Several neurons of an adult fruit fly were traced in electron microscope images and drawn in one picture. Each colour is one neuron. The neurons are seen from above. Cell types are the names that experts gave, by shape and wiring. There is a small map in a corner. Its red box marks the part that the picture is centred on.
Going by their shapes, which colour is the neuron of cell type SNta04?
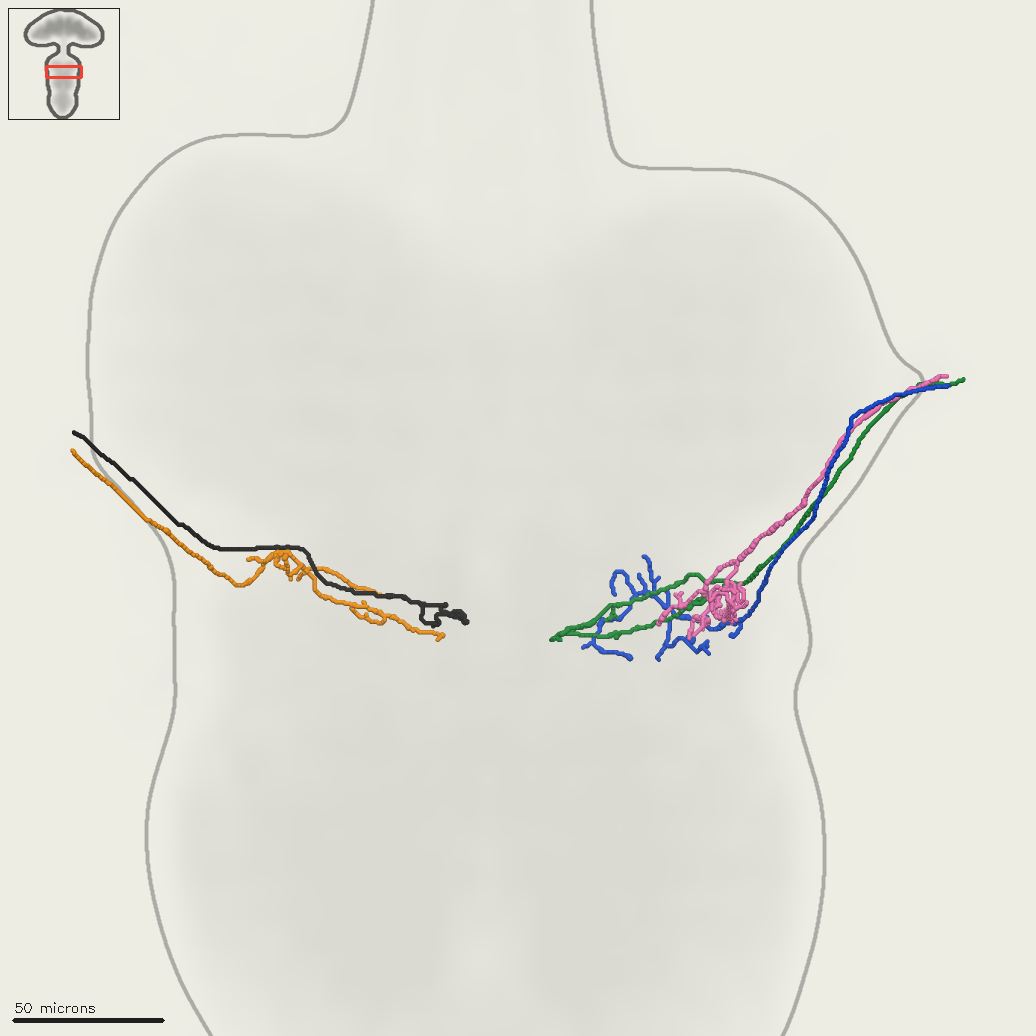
pink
